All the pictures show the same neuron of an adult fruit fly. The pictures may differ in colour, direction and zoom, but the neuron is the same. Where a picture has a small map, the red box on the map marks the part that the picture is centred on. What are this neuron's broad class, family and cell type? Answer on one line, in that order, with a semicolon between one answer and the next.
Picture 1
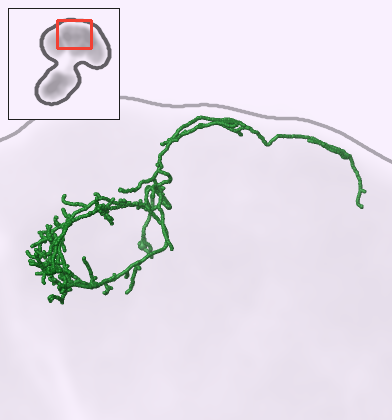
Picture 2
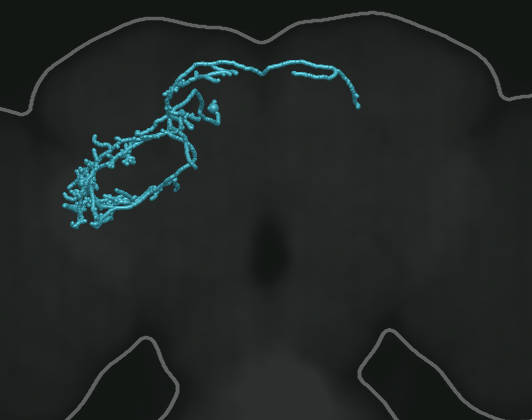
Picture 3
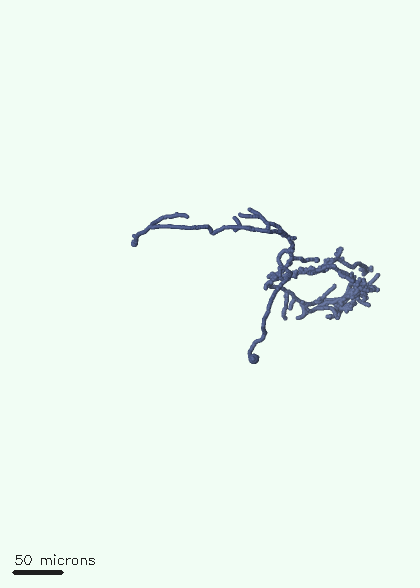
central-brain intrinsic neuron; hemilineage DM4_dorsal; pC1_7b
